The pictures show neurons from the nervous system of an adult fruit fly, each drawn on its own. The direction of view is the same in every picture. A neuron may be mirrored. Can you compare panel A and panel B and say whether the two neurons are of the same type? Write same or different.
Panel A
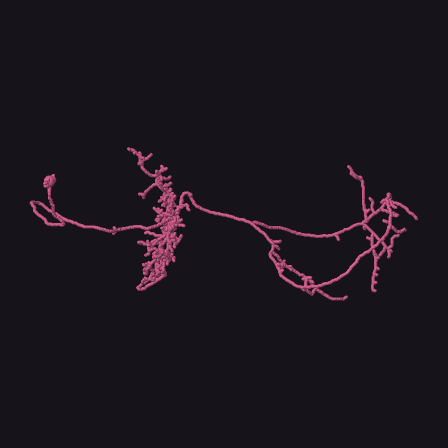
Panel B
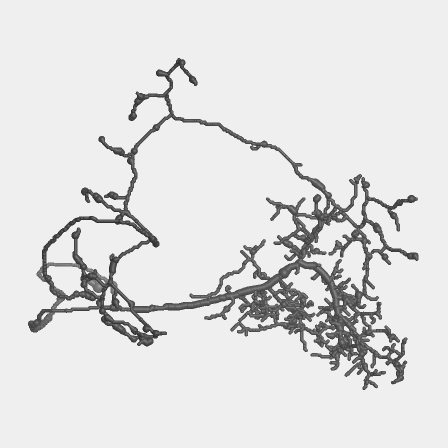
different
